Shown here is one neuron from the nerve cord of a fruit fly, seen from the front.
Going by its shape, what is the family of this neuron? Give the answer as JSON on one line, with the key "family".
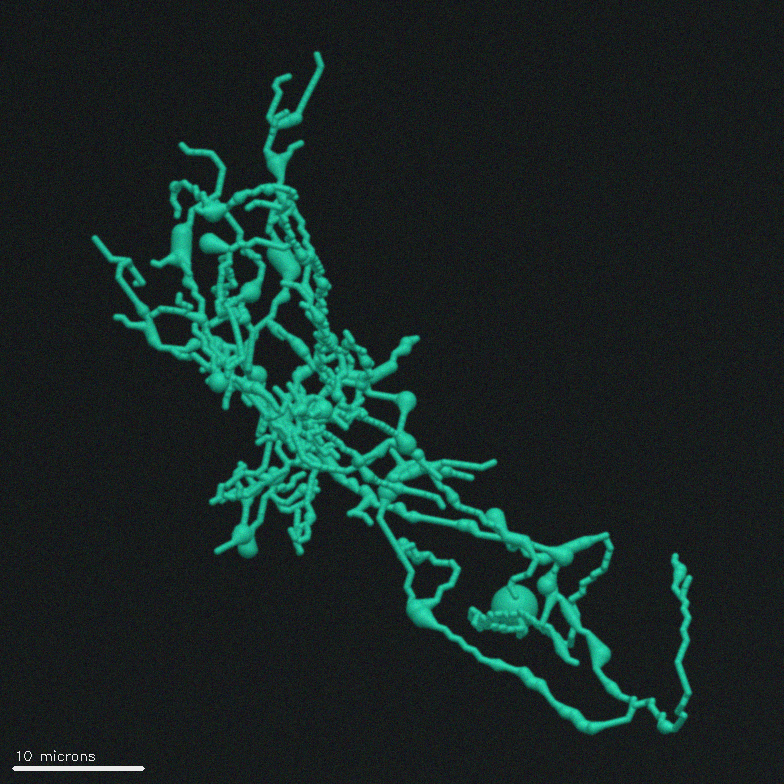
{"family": "hemilineage 01B"}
